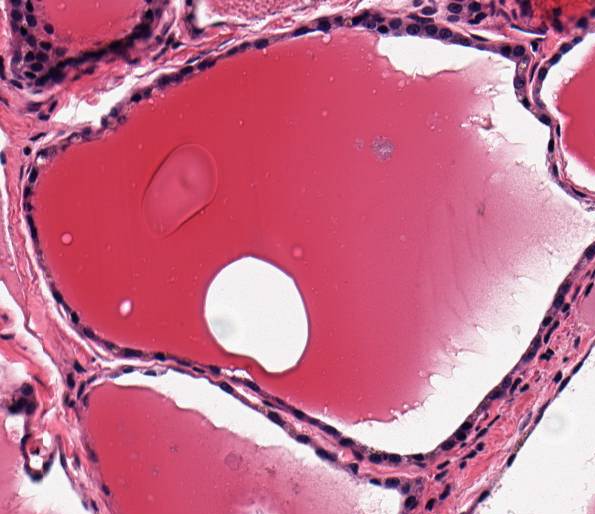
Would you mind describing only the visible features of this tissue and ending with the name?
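Homogeneous, deeply eosinophilic colloid fills the follicle lumen. A single layer of flattened epithelial cells lines the follicle, their small, dark, elongated nuclei lying parallel to its wall. The lining is smooth and even, without papillary infoldings into the lumen. The tissue is thyroid.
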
